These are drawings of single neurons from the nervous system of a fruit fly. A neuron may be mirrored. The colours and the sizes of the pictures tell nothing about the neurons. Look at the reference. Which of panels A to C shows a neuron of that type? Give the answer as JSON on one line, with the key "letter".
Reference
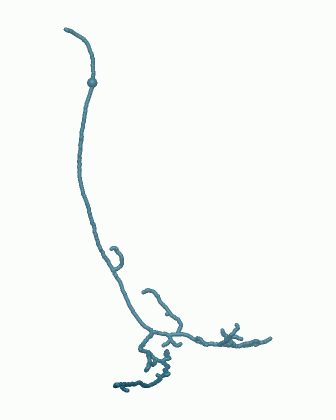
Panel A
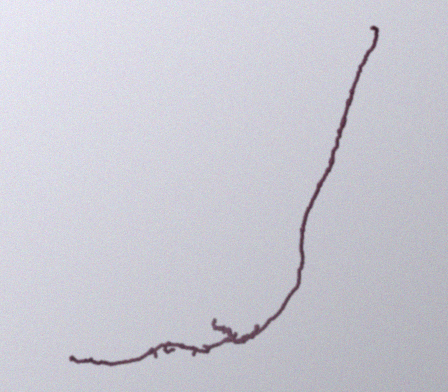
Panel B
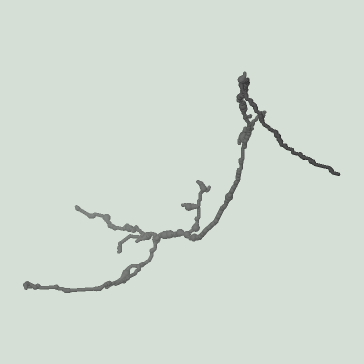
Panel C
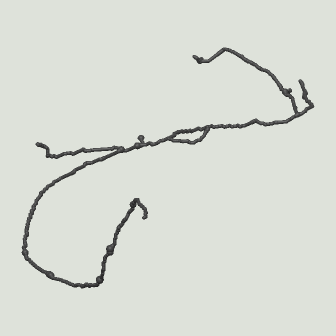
{"letter": "A"}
